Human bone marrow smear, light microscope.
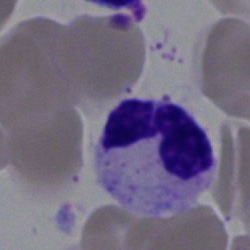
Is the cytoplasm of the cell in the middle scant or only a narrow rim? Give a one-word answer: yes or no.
No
